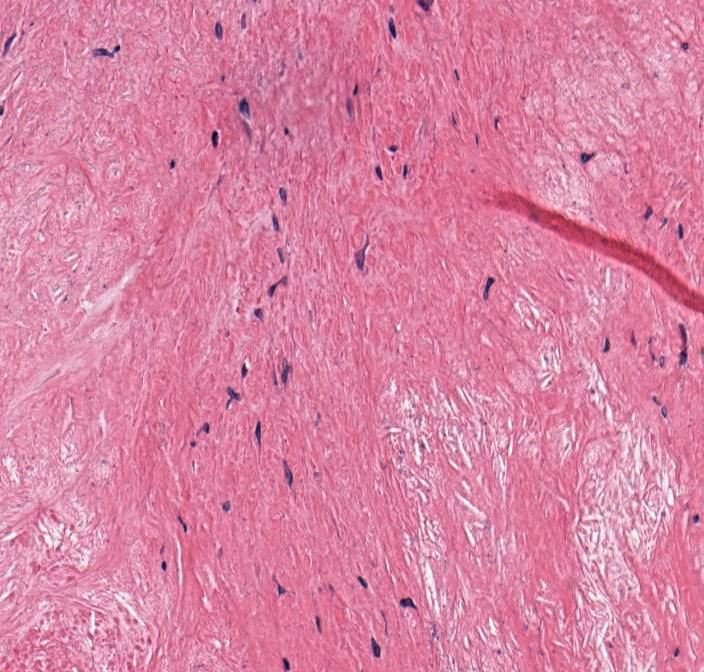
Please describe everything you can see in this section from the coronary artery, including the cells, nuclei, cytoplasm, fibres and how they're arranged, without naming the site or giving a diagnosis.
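Scattered singly through the collagen, the nuclei are sparse and lie far apart. They are small, dark and mostly spindle-shaped, as in fibroblasts. Apart from the surrounding collagen, almost no cytoplasm can be seen around them. In the central band of the field, fibres and nuclei run roughly from top to bottom.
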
